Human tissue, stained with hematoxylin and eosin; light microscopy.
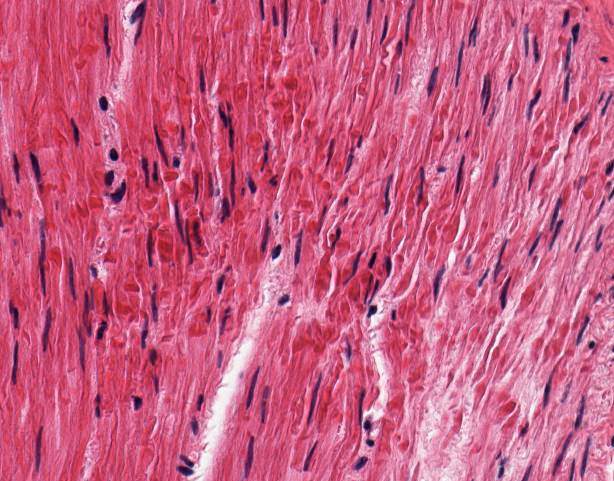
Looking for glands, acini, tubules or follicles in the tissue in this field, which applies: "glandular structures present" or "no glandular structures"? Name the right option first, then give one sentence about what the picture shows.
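No glandular structures. No epithelium, glands or fat cells are present anywhere in the field.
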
